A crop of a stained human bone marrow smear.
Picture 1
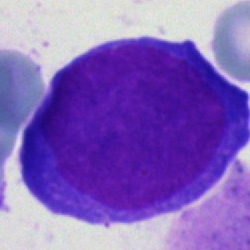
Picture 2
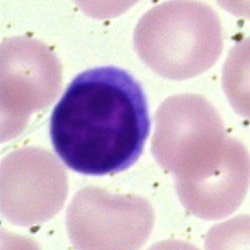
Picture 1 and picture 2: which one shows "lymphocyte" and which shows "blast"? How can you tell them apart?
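The blast is in picture 1 and the lymphocyte is in picture 2. By outline, the blast is broadly oval with a small angular corner at its upper right, while the lymphocyte is round and smooth. Check the chromatin. In the blast it is finely dispersed and evenly purple, without coarse clumps. In the lymphocyte it is dark purple and densely clumped.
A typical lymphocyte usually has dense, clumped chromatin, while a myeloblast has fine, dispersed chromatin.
Both have little cytoplasm. The blast has a narrow, deep blue rim around its nucleus. The lymphocyte has a scant blue rim, widest on the right, with its nucleus off-centre toward the left. Neither shows granules or vacuoles.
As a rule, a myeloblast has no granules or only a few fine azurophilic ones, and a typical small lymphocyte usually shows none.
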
